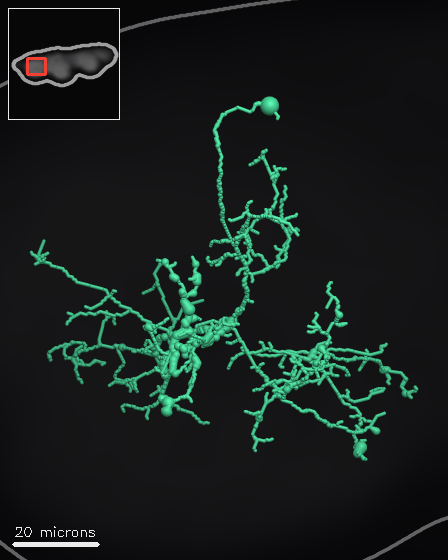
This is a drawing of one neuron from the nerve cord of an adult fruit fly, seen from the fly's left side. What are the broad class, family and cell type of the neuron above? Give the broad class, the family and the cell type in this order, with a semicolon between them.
nerve-cord intrinsic neuron; hemilineage 19A; IN19A124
